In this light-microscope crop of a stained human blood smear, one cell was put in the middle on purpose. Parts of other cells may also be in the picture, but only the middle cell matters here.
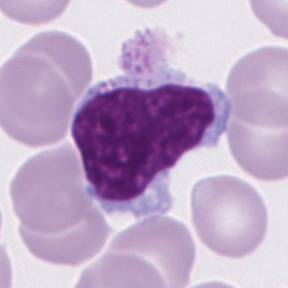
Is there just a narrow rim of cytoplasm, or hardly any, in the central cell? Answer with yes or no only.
Yes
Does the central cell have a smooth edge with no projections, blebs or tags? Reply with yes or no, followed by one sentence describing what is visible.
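No. The cell margin is ragged, with small irregular projections.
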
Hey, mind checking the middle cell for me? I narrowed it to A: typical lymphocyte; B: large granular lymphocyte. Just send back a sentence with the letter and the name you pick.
Option B is right in identifying the central cell as a large granular lymphocyte.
